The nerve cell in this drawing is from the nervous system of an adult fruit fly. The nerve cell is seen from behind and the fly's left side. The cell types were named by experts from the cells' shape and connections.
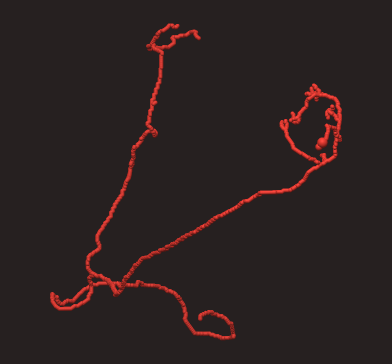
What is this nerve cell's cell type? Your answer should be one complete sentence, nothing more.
The cell type KCab-s includes this nerve cell.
